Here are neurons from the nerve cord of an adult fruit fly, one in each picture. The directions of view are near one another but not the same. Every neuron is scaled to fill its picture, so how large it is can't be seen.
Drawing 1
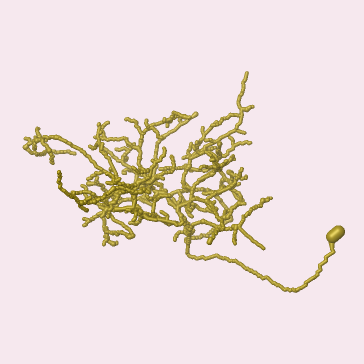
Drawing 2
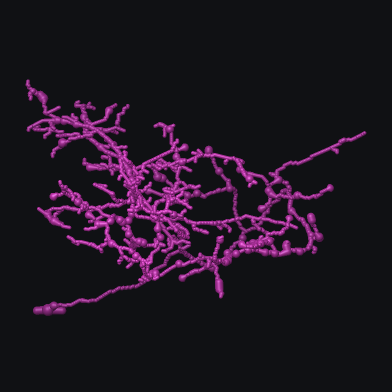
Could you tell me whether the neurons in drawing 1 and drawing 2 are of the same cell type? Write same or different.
same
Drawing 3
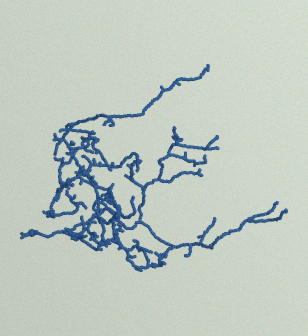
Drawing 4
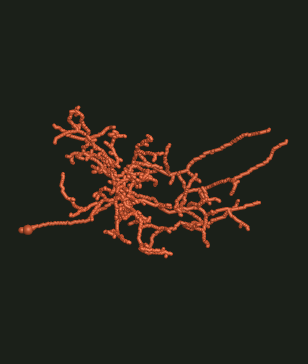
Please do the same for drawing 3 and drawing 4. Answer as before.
different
